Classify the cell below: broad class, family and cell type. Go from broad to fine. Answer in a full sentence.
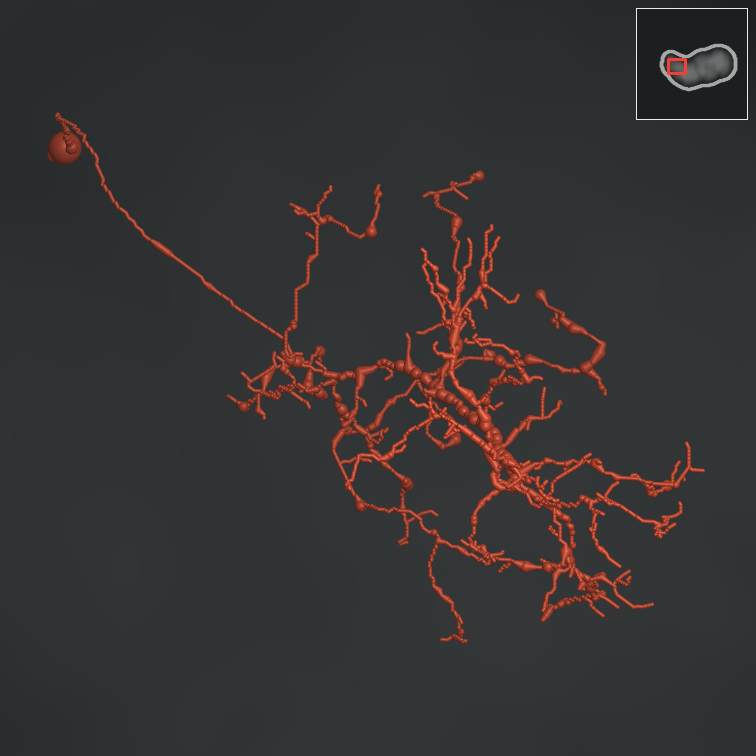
A nerve-cord intrinsic neuron of hemilineage 20A.22A, type IN20A.22A073.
